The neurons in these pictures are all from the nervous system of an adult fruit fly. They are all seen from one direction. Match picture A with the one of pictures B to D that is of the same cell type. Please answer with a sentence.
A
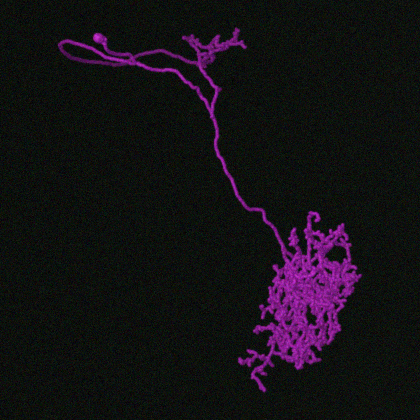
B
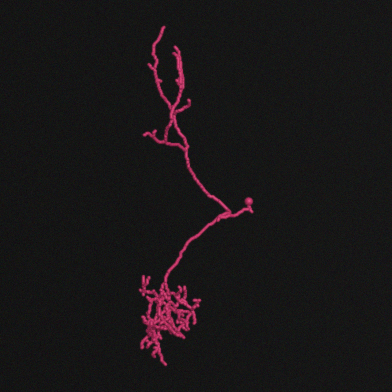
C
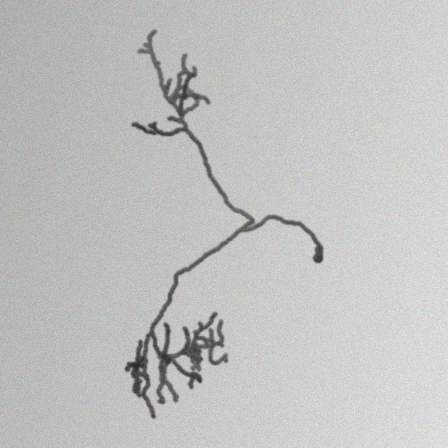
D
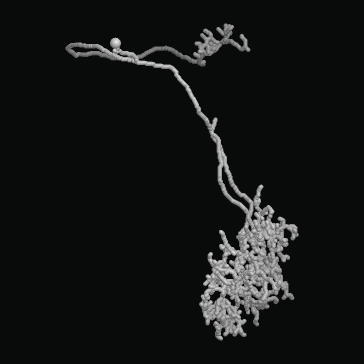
Picture D shows a neuron of the same cell type.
